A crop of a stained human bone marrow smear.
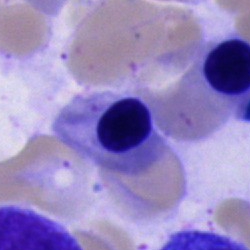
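Erythroblast, the central cell in this stained bone marrow smear. Notice how its nucleus sits off-centre, over toward the right. Look closely and you'll find no nucleolus inside it. The cytoplasm is a pale greyish blue, with no granules at all.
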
